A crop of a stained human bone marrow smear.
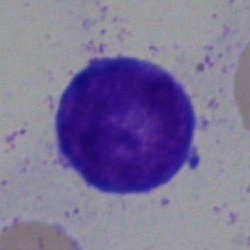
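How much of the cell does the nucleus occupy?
Almost all of it; cytoplasm is at most a very thin rim.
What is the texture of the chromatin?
Finely mottled rather than coarsely clumped.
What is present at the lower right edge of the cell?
A small dark blue knob protruding from it.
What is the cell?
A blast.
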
